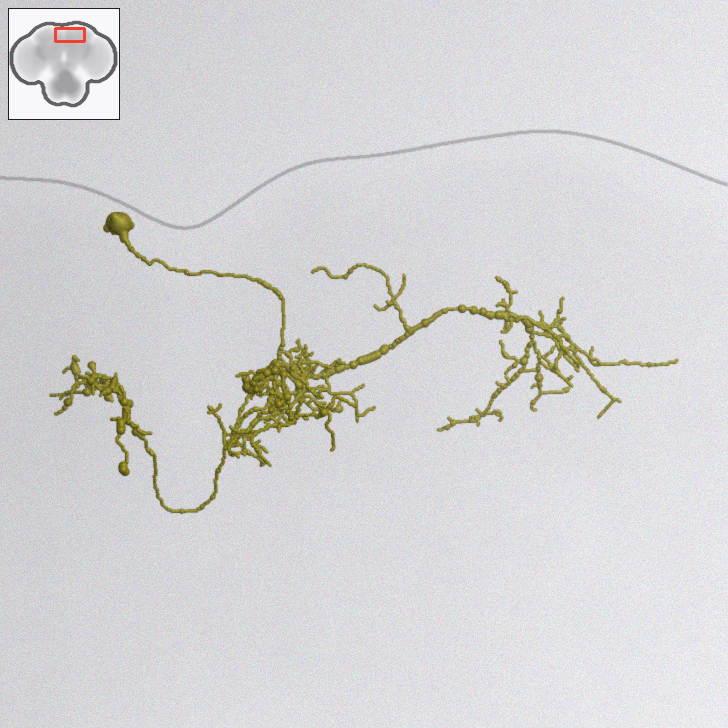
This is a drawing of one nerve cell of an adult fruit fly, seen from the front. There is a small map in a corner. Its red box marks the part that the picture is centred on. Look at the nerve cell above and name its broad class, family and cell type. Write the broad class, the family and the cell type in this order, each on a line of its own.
central-brain intrinsic neuron
hemilineage SMPad3
SMP117_a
